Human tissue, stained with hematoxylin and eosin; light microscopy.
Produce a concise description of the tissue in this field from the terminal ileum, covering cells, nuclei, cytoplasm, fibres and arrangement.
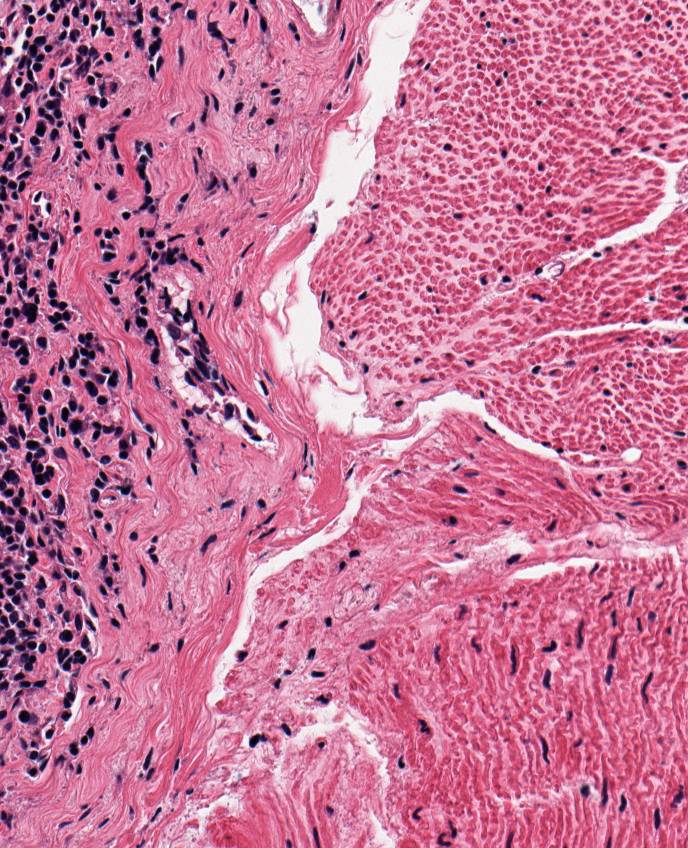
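Notice the dense sheet of small cells along the far left edge: round, dark-staining nuclei, scant cytoplasm, consistent with lymphocytes. Upper right, a muscle bundle cut across shows many small round nuclei among pink profiles. Lower right, cells cut lengthwise carry cigar-shaped nuclei lying mostly vertically. Each muscle cell has bright pink cytoplasm and one central nucleus.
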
